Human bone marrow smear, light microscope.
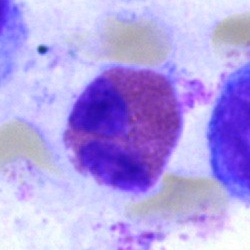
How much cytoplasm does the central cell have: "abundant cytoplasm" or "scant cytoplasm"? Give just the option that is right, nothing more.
Abundant cytoplasm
